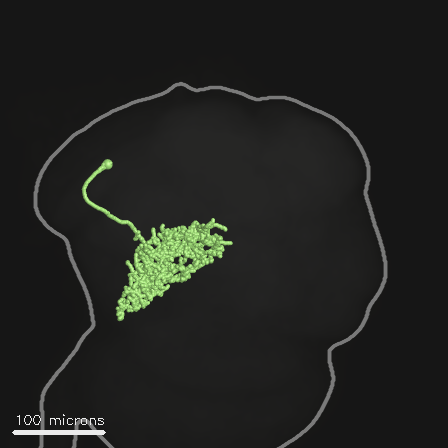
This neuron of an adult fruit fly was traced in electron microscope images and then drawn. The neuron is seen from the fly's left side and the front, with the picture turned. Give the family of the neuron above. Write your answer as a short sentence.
The family is hemilineage MD3.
